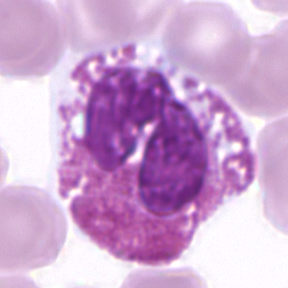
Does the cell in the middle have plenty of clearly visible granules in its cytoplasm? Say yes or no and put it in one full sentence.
Yes, there is a large number of visible granules in the cell's cytoplasm.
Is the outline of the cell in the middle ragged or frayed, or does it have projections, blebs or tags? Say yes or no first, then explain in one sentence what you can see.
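Yes. The cell's edge looks ragged where loose granules sit at the margin.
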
